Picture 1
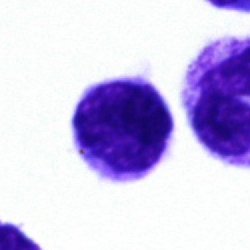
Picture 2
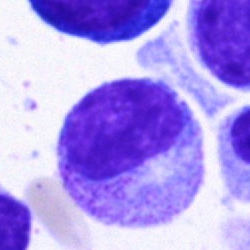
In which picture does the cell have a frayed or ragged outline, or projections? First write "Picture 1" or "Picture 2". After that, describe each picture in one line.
Picture 1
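Picture 1: A small pale bleb projects from the top edge of the cell.
Picture 2: The cell has a round, smooth outline.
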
